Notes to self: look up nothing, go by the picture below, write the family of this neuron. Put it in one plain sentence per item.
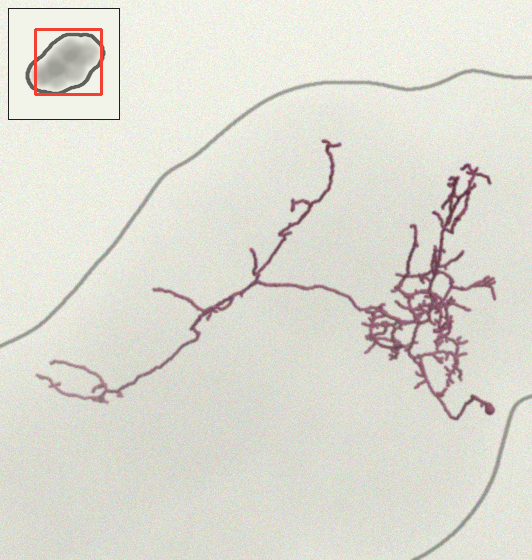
The family is hemilineage 08B.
